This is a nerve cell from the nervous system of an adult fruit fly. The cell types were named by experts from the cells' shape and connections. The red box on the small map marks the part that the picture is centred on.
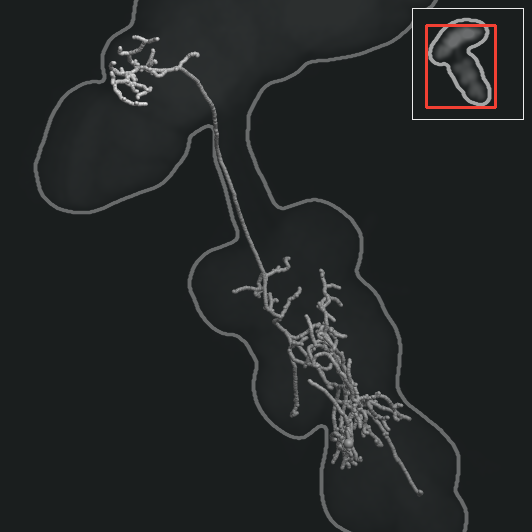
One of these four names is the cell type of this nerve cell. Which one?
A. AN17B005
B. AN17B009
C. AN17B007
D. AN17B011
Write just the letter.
D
